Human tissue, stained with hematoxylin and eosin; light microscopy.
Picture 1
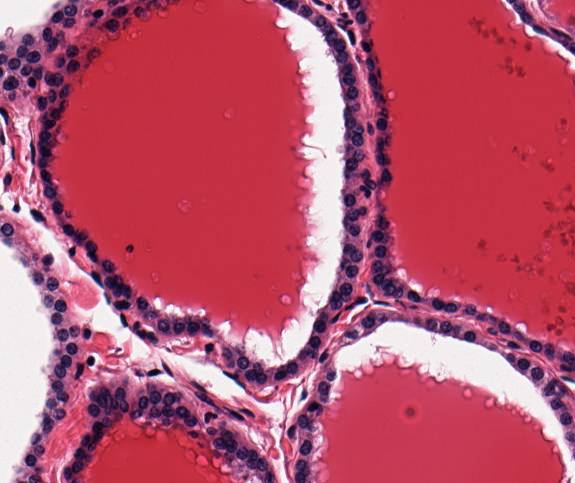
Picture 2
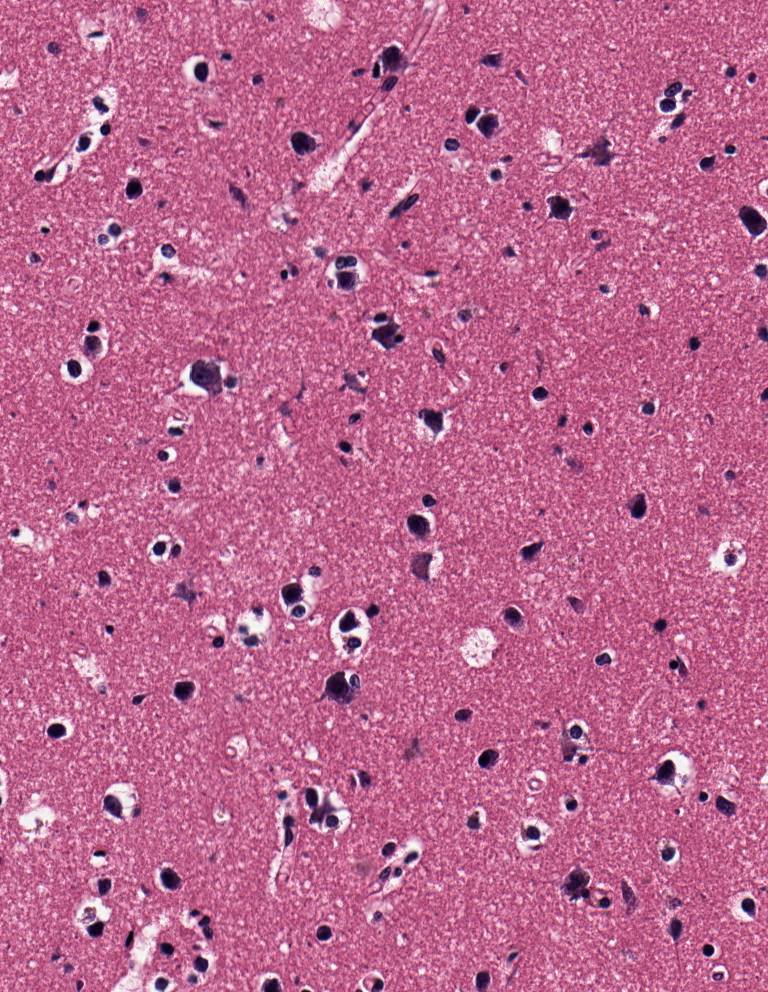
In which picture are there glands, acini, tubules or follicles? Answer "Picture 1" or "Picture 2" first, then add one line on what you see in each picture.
Picture 1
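What picture 1 shows: The field is filled by large, closely packed, rounded follicles separated only by thin partitions.
What picture 2 shows: No epithelium, glands or fat cells are present anywhere in the field.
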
